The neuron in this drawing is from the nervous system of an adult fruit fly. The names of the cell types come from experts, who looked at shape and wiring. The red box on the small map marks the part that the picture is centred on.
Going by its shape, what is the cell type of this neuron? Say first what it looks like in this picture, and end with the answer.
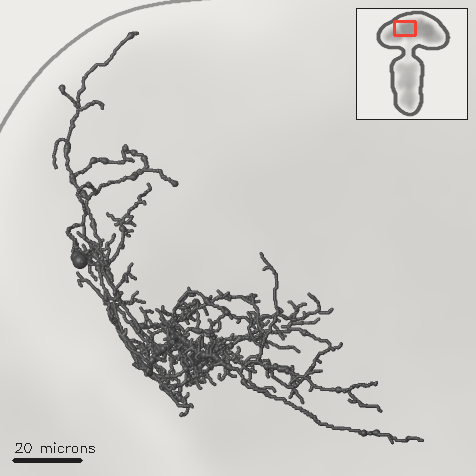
It is in the brain and does not reach the nerve cord. By the scale bar it is about 120 microns tall in this view. The picture shows dozens of branch ends. It is a central-brain intrinsic neuron. Its cell type is CB2371.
